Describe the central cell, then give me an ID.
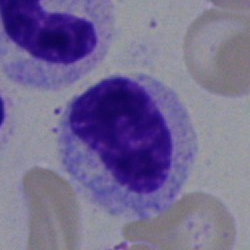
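The chromatin is deep purple, crossed by fine lighter streaks. Pale greyish-blue cytoplasm forms a band that is widest at the lower left of the cell and holds fine, scattered purple granules. This cell is a metamyelocyte.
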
